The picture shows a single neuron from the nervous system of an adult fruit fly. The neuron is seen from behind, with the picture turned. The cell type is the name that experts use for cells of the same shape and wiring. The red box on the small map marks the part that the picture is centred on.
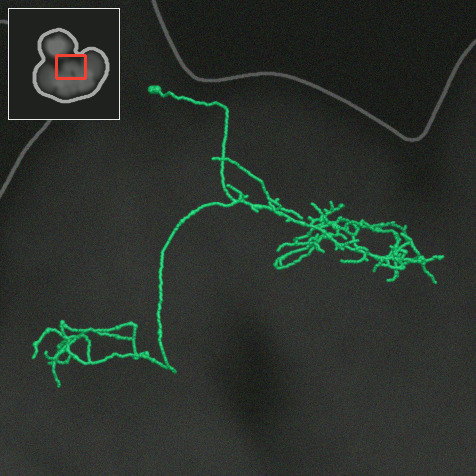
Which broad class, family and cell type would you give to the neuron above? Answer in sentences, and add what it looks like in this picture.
This is a central-brain intrinsic neuron. Its family is hemilineage LB3. Its cell type is CB1023. The picture shows dozens of branch ends. As drawn here it is wider than it is tall.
